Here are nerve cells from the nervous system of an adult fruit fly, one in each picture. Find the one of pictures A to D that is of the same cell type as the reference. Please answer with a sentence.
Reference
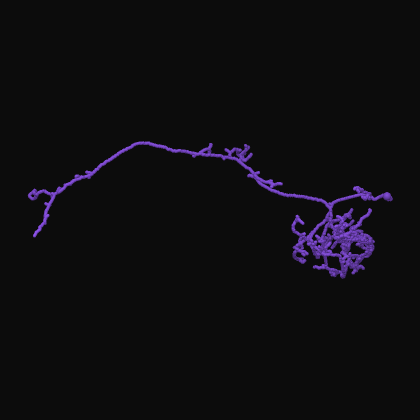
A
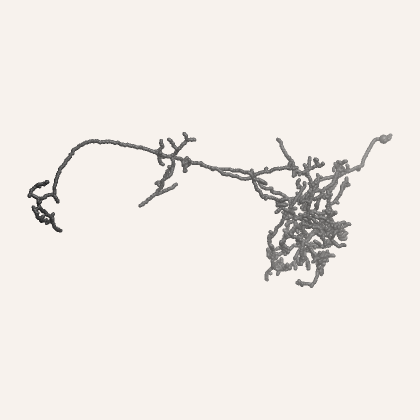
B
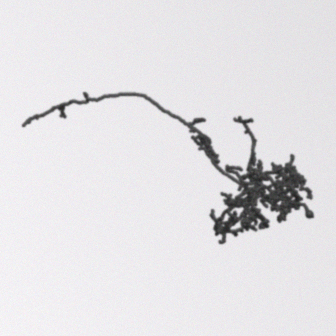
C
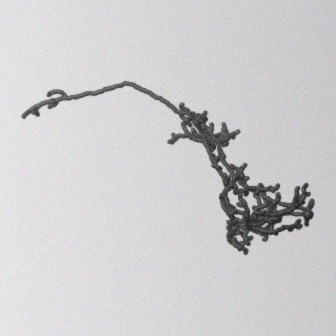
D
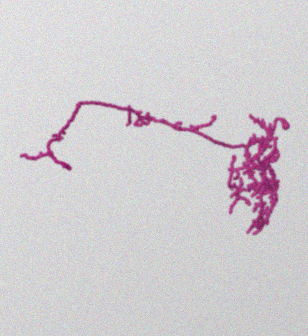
Picture D shows a nerve cell of the same cell type.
